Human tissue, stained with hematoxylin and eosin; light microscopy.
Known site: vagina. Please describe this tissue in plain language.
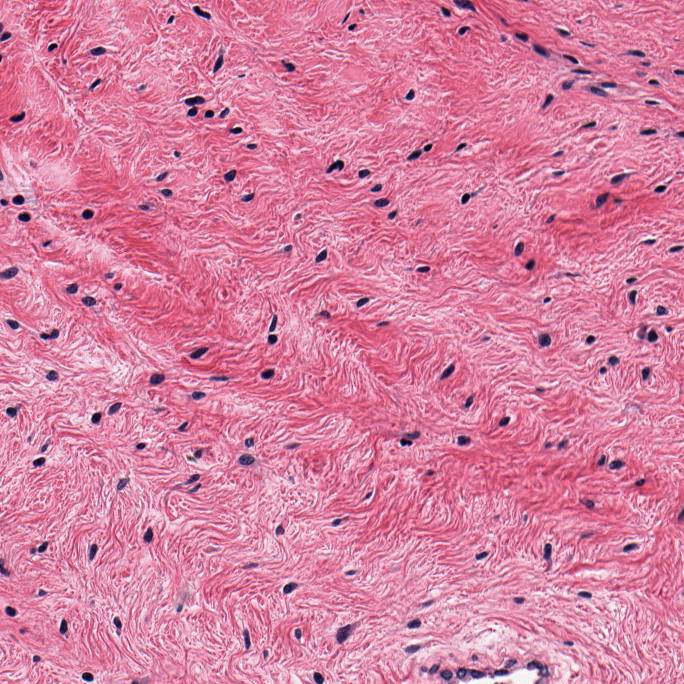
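Tissue type: dense collagenous connective tissue across the whole field, with no epithelium anywhere. Fibres: wavy and finely crimped, not straight. Cells: small, dark-staining nuclei, oval to spindle-shaped as in fibroblasts, sparse and spread fairly evenly.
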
